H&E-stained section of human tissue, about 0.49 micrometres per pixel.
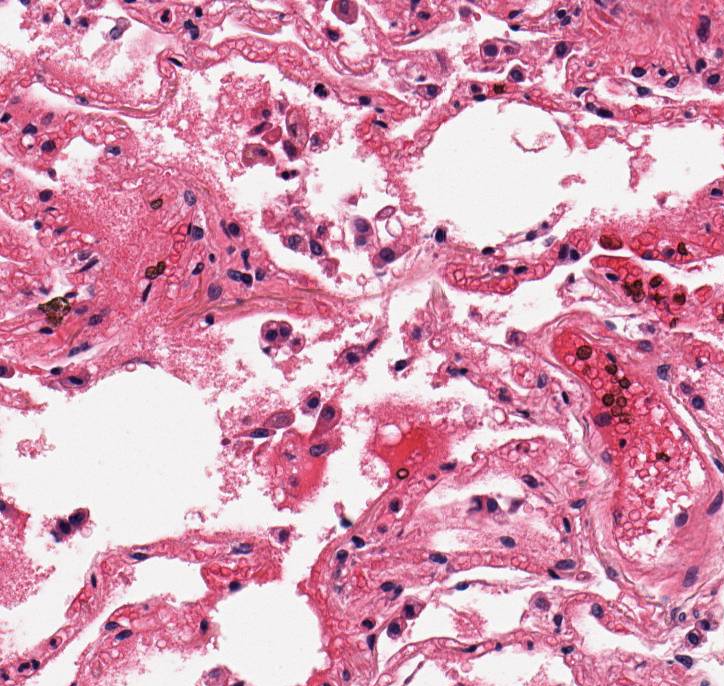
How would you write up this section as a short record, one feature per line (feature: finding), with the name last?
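Walls: thin and branching, dividing the field into many irregular empty spaces
Contents: pale pink, finely granular material in parts of the spaces, most extensive at upper left
Macrophages: rounded, with ample pink cytoplasm, lying loose in spaces near the centre
Vessel: larger, with a distinct wall and a lumen packed with red blood cells, at lower right
Name: lung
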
